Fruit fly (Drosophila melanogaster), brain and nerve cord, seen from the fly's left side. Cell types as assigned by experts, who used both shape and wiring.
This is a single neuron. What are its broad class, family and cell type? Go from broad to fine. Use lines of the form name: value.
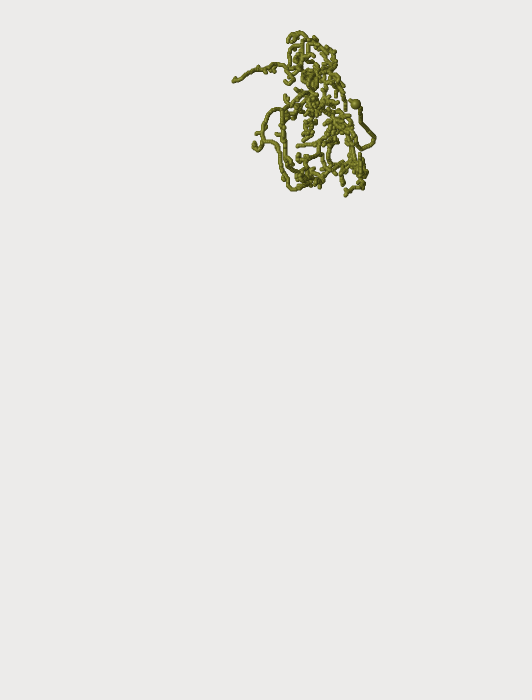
broad class: central-brain intrinsic neuron
family: hemilineage LHp2
cell type: LHPV6a10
